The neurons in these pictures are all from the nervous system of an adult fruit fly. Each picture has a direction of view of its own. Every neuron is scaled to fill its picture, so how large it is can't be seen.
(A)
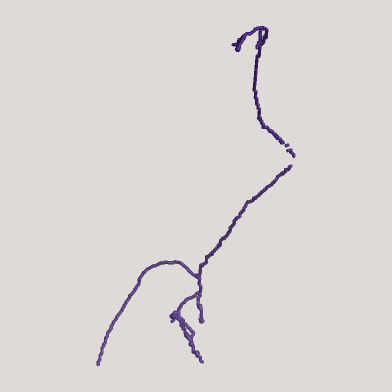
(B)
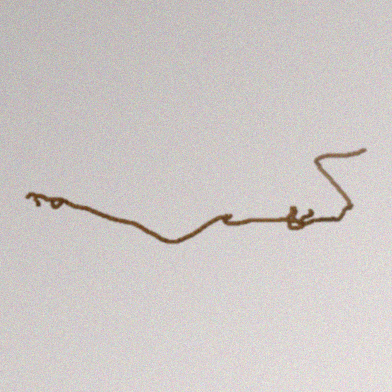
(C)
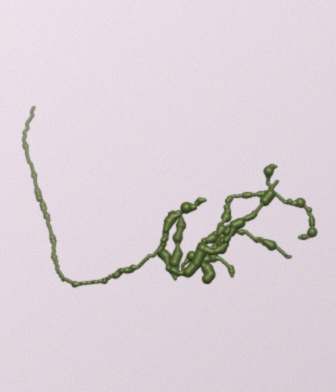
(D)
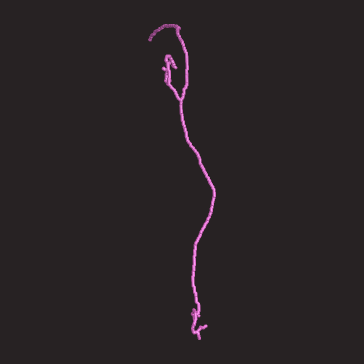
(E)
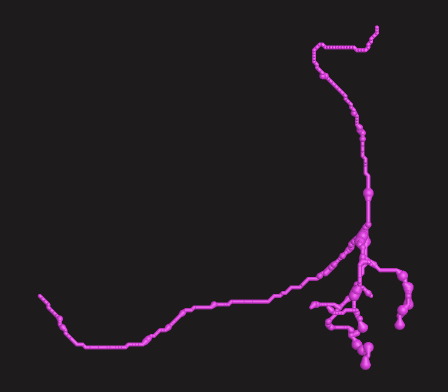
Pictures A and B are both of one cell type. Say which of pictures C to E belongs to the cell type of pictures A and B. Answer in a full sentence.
The neuron in picture D is of the same cell type.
